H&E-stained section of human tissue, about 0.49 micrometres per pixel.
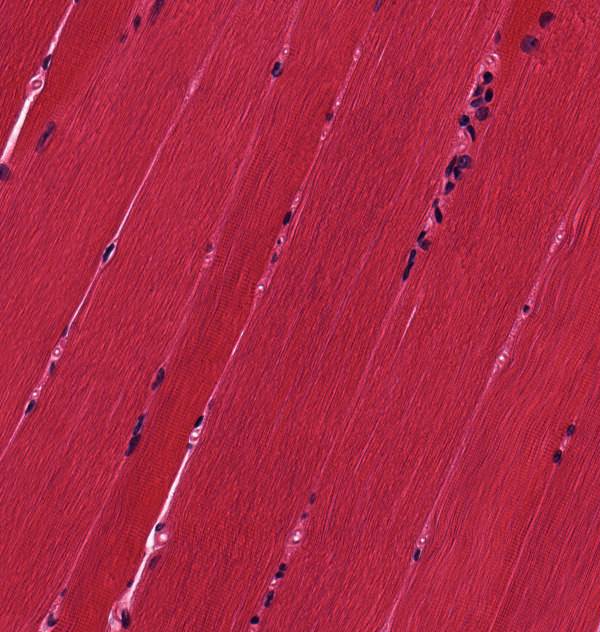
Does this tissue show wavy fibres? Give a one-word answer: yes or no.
No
